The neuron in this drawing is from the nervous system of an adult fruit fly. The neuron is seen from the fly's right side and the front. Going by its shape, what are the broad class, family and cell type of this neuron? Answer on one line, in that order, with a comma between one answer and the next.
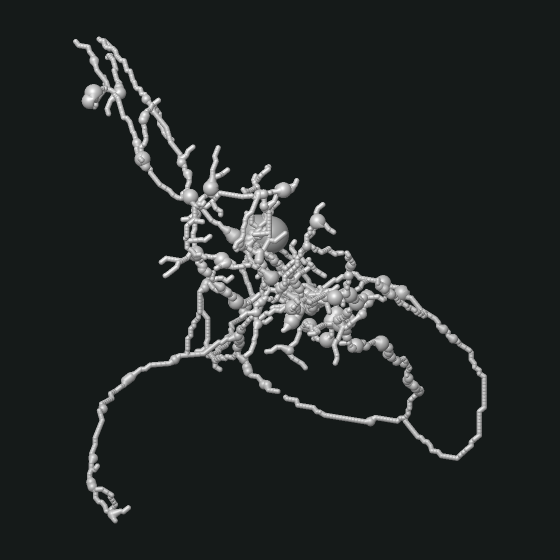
central-brain intrinsic neuron, hemilineage DM6_posterior, CB2982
